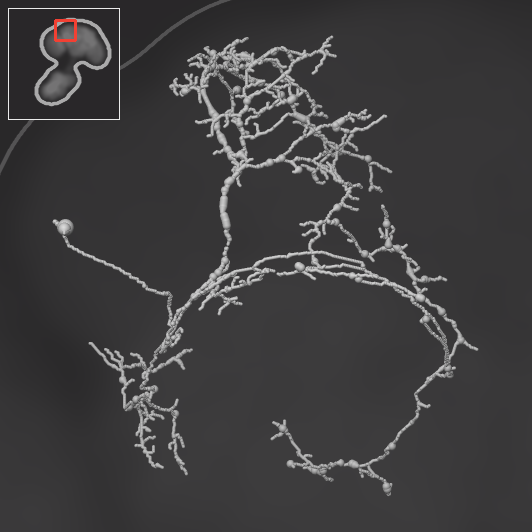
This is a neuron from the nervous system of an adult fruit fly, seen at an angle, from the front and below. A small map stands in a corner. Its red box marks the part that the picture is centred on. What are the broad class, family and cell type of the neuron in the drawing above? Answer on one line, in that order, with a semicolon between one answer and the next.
central-brain intrinsic neuron; hemilineage SLPav1_medial; CB3671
